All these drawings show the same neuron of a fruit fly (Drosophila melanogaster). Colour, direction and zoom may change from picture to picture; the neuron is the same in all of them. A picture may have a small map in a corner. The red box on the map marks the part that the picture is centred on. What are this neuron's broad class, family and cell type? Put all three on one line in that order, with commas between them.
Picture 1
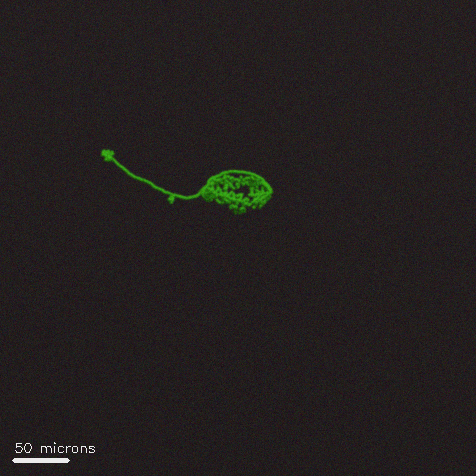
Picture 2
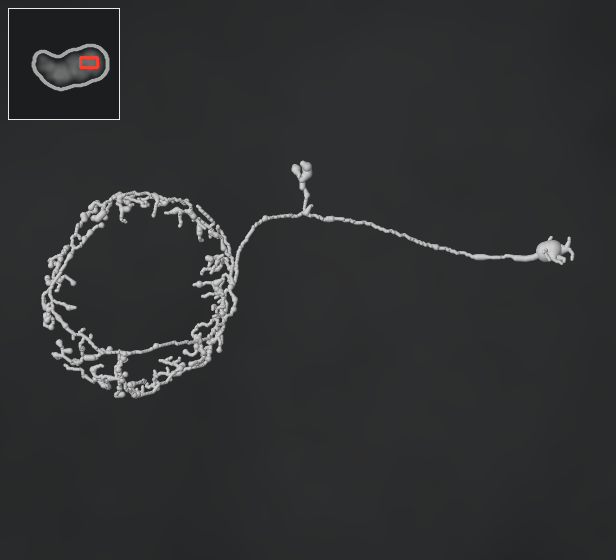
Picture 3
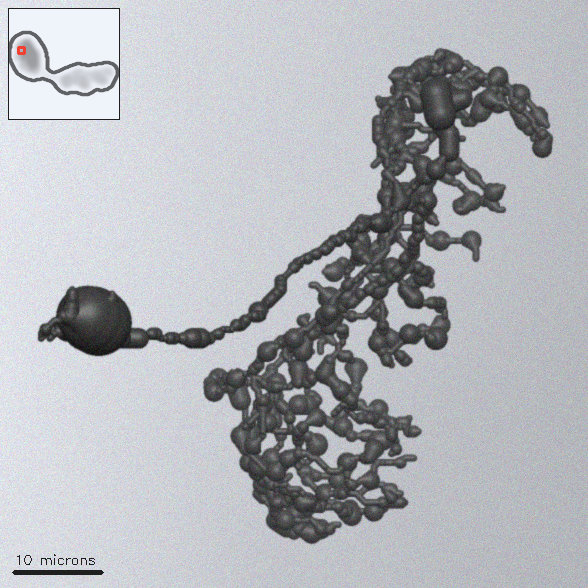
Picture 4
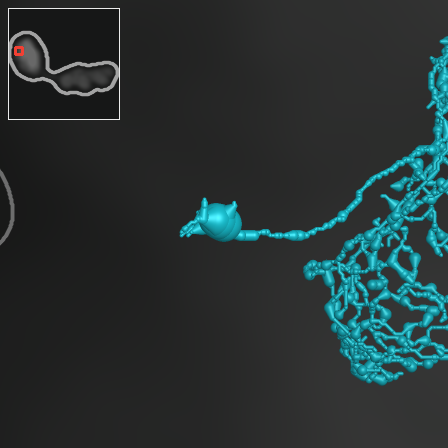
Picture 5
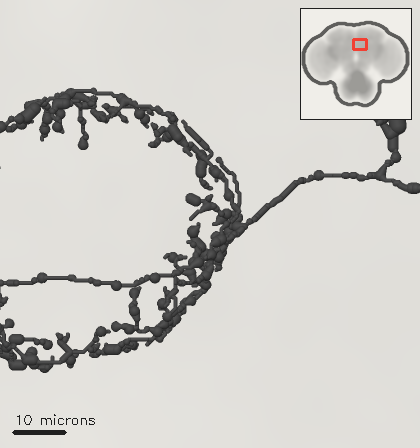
central-brain intrinsic neuron, hemilineage EBa1, ER4d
